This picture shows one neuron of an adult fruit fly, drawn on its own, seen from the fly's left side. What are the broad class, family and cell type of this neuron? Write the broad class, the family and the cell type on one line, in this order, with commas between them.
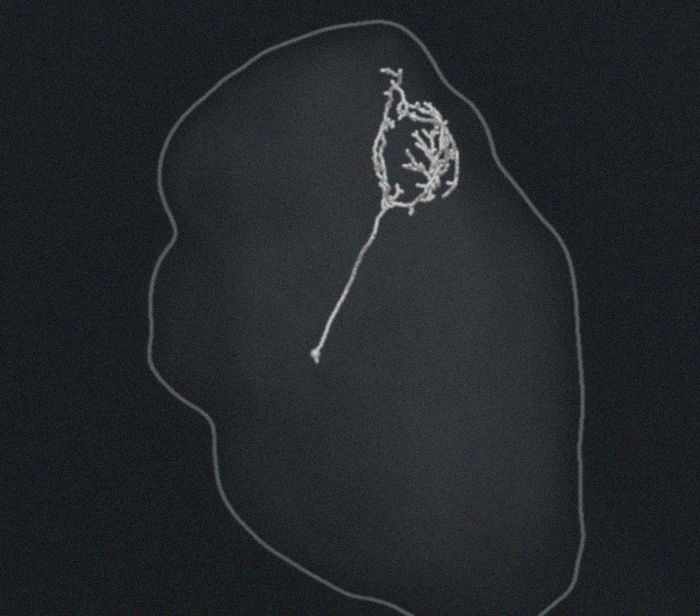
central-brain intrinsic neuron, hemilineage LHa2, LHAV2i4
